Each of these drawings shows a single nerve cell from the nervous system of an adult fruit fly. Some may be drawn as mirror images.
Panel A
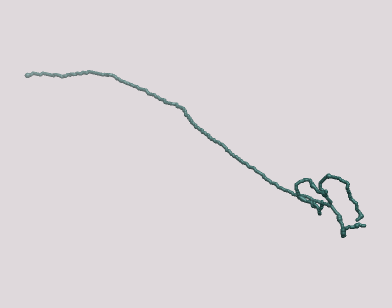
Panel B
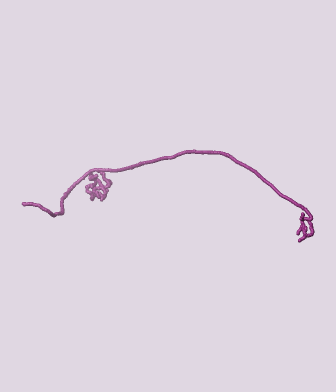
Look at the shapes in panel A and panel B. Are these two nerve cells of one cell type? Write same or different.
different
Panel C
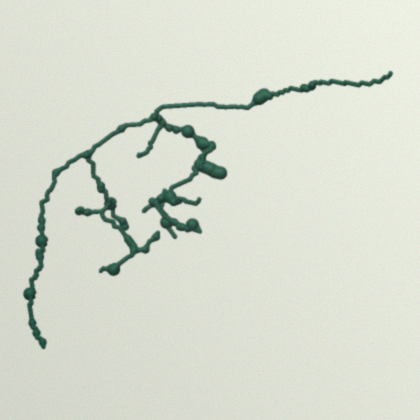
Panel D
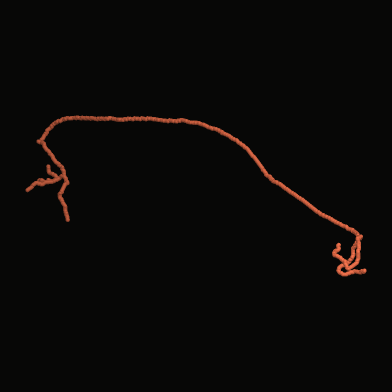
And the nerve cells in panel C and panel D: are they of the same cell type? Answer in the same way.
different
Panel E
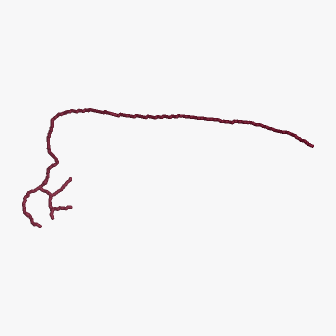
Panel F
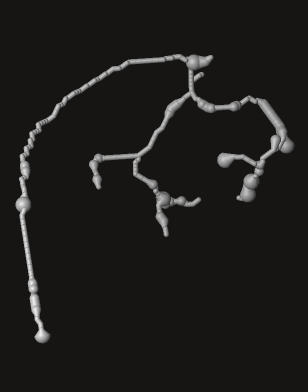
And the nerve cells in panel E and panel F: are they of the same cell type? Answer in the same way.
same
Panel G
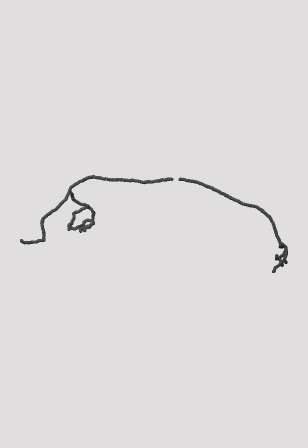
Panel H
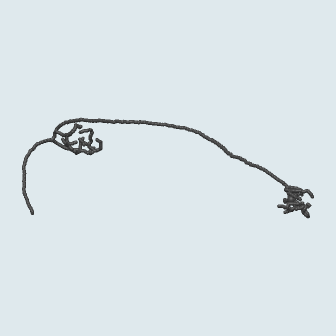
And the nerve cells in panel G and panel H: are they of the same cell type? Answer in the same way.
different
